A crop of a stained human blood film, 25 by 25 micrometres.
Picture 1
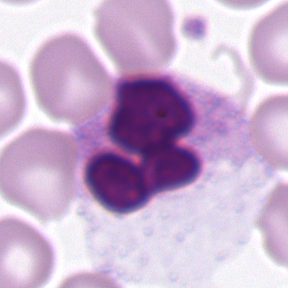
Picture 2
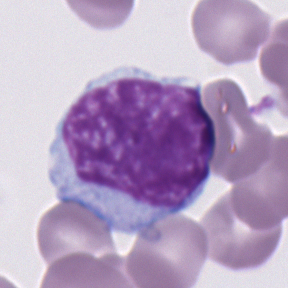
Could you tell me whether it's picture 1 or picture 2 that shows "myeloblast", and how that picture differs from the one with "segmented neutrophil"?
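Picture 1: segmented neutrophil. Picture 2: myeloblast. Granules: picture 1 has fine, small granules scattered throughout the cytoplasm; picture 2 shows no distinct coloured granules.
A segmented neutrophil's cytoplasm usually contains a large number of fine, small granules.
Chromatin: dense and dark purple in picture 1; purple and mottled with many small paler spots in picture 2.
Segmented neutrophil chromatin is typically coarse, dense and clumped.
Cytoplasm: abundant and very pale in picture 1.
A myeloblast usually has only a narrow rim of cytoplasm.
Nucleus: picture 2's measures about 13 by 11 micrometres.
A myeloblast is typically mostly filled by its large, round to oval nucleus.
Other findings: picture 1 is roughly round, its nucleus in the upper-left part, no nucleoli visible; picture 2 is roughly round with a slightly ragged, uneven edge along the top, and red cells press against its right side.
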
